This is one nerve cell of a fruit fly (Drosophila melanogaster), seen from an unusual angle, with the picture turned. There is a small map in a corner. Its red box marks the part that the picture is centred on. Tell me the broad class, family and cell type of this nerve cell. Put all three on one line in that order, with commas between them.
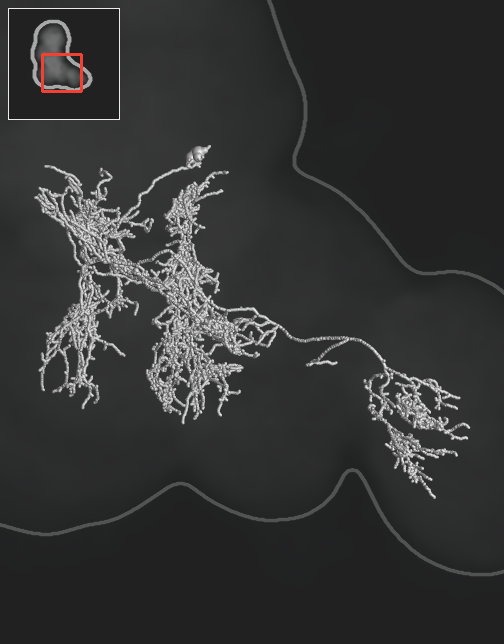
nerve-cord intrinsic neuron, hemilineage 05B, IN05B002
